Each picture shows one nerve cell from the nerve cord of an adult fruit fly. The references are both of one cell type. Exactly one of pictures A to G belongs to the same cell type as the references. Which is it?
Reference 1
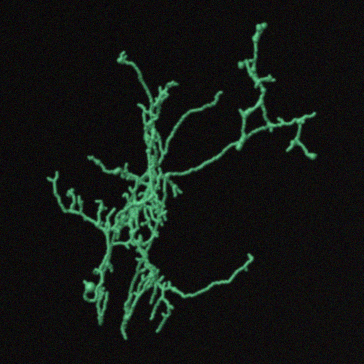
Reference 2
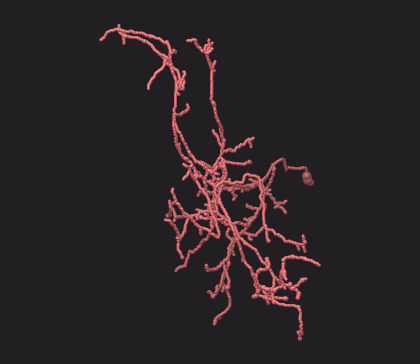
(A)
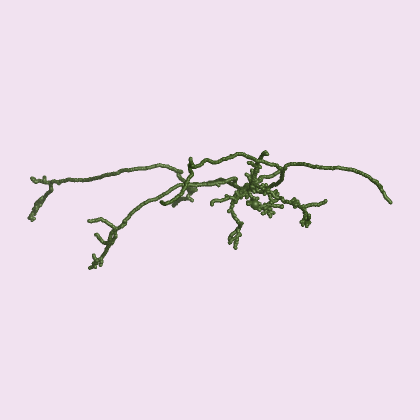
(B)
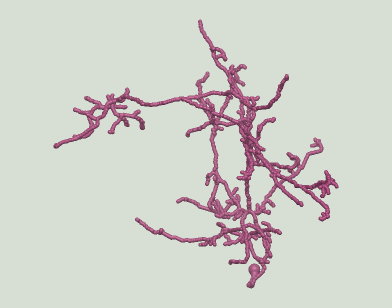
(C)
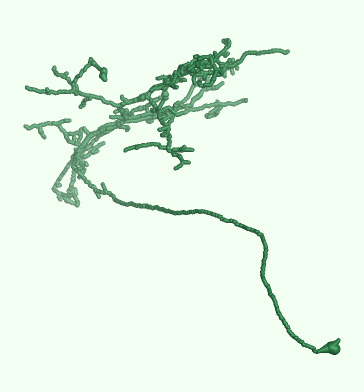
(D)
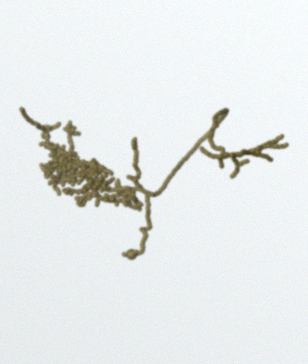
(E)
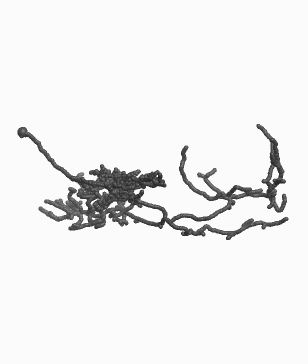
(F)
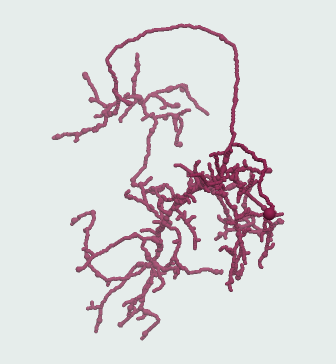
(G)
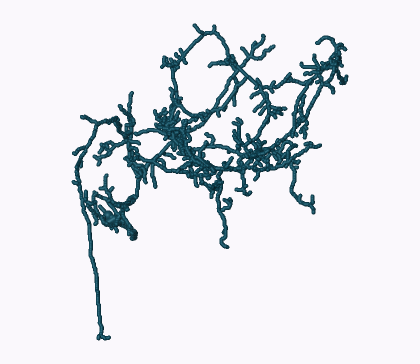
B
